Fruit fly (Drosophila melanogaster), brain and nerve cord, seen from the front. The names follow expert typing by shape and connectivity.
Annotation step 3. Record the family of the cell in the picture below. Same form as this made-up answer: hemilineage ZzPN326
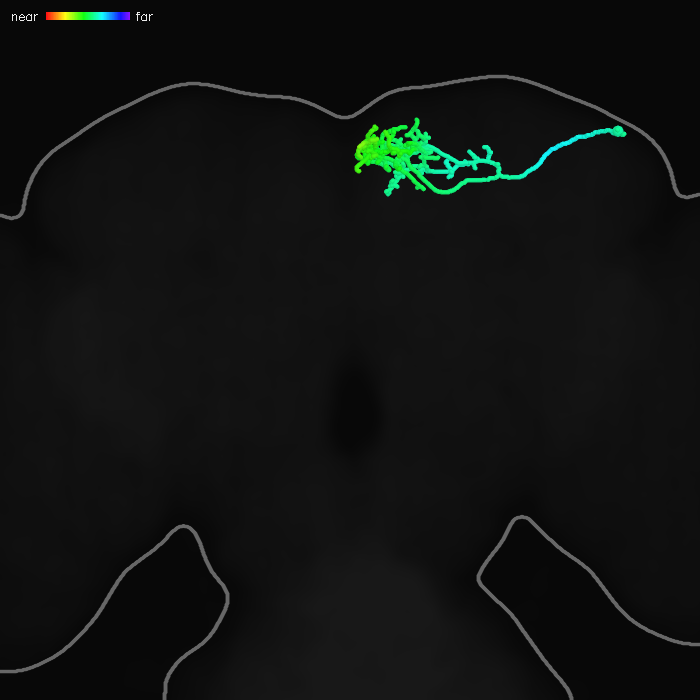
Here: hemilineage SLPpl1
